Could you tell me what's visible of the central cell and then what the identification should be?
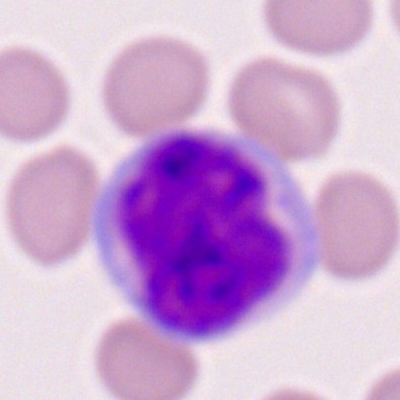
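A smooth, round outline encloses a nucleus that occupies most of the cell. On its right side the nucleus bears a notch. Its chromatin is deep purple, with darker clumps among lighter patches. This cell is a monocyte.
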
